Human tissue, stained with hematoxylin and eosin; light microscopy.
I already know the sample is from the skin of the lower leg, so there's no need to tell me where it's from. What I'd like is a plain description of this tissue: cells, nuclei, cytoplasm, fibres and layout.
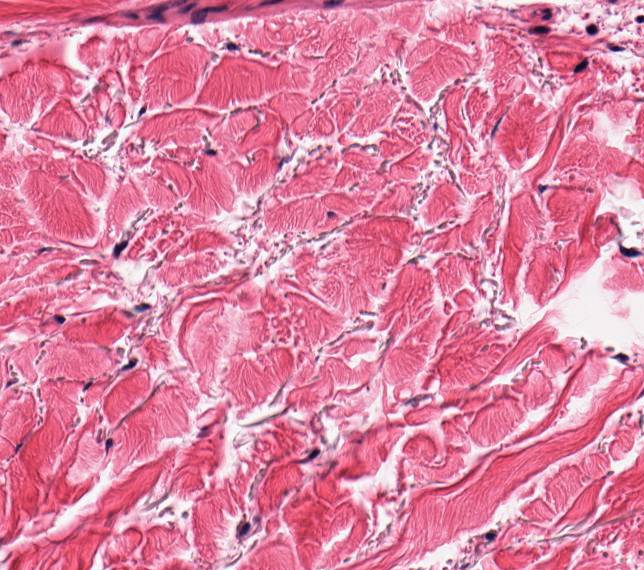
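Look first at how full the field is: closely packed, irregular pink fibre profiles fill it, and most of them are cut across or obliquely. Now look inside the profiles; many have a fine streaked, feathery texture. Between the fibres you'll find only thin, pale strands of connective tissue. And notice that no fat cells appear anywhere in the field.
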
